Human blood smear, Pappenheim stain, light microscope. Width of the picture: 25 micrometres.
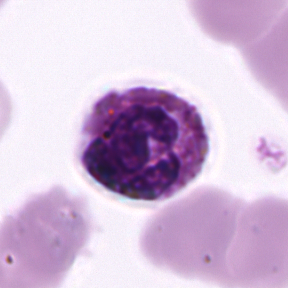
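Eosinophil: a cell about 11 micrometres across with pale violet cytoplasm. The nucleus curves around a paler area of cytoplasm on its right side. Its chromatin is dark purple and coarsely clumped, and no nucleoli are visible.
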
